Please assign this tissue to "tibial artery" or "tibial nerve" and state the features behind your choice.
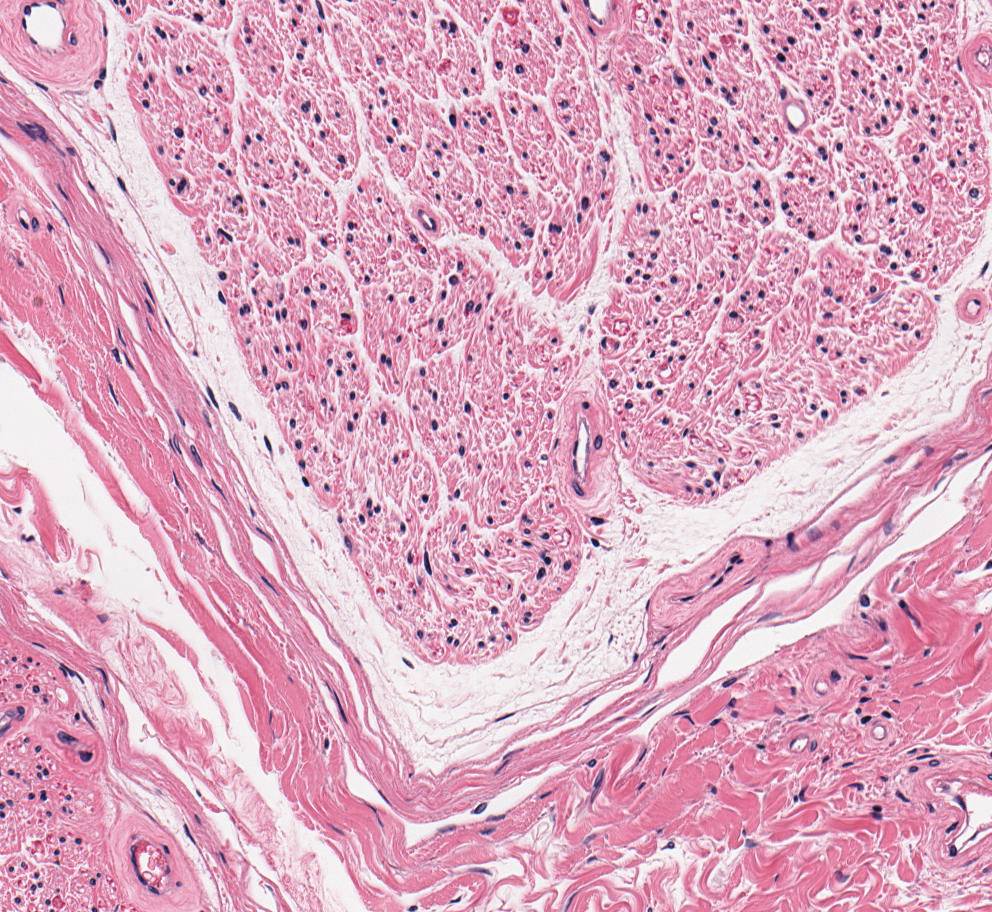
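It's tibial nerve.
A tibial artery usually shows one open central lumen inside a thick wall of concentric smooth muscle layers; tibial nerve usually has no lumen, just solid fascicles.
Here a large bundle of nerve fibres, cut across, fills the upper centre and right, with small dark round-to-oval nuclei spread fairly evenly among pale pink fibre profiles.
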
